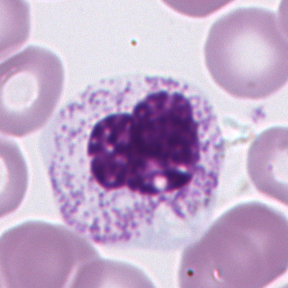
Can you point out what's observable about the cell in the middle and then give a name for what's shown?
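Notice first that this cell's outline is roughly round, and that it is clearly larger than the red cells around it. Its nucleus is divided into lobes: a smaller one on the left and a larger one on the right. The chromatin is dense and dark purple. Near the bottom of the right lobe you can find a small bright white spot. This is a segmented neutrophil.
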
